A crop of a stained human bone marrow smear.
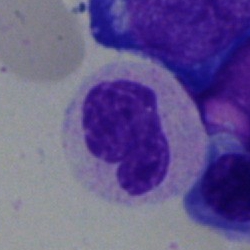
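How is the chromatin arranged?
Clumped, in darker and lighter patches.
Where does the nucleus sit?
Slightly left, leaving a wider cytoplasm rim on the right.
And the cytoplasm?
Abundant and pale lilac-grey, with fine, sparse pinkish-purple granules.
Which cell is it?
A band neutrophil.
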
